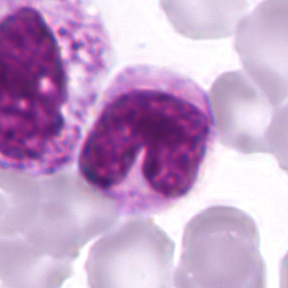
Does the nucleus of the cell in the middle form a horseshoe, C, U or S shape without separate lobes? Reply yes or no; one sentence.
Yes, the cell has a band-shaped, curved nucleus without separate lobes.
